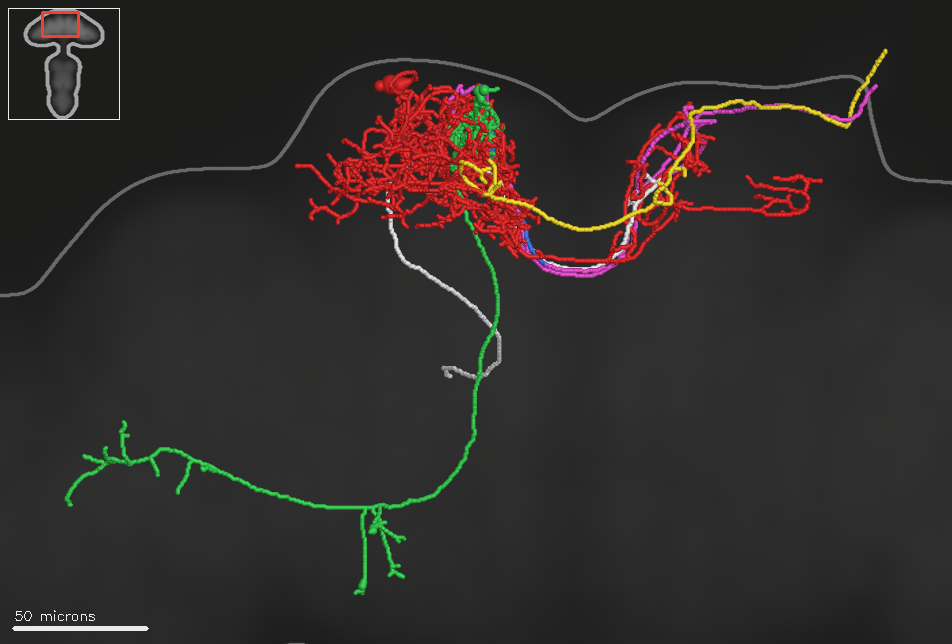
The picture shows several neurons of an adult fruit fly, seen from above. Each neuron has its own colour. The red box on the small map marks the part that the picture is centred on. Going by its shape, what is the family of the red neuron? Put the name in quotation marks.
"hemilineage ALl1_dorsal"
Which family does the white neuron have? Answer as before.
"class olfactory"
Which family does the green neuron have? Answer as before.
"hemilineage ALad1"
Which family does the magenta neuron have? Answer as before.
"class olfactory"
